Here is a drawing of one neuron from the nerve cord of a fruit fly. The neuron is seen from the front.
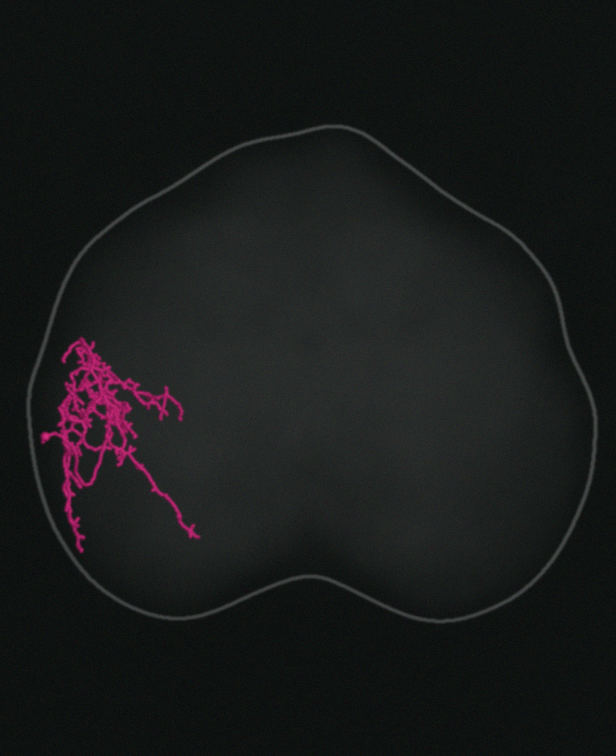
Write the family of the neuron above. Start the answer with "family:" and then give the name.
family: hemilineage 08A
